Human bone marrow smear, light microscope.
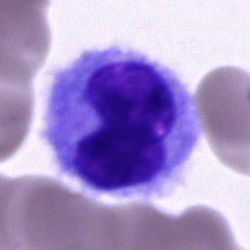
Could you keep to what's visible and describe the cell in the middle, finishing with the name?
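Its outline is roughly round, with a slightly ragged edge. The nucleus is kidney-shaped and notched on its left side. Chromatin stains dark purple and appears dense. Cytoplasm is blue-violet. This is a monocyte.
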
